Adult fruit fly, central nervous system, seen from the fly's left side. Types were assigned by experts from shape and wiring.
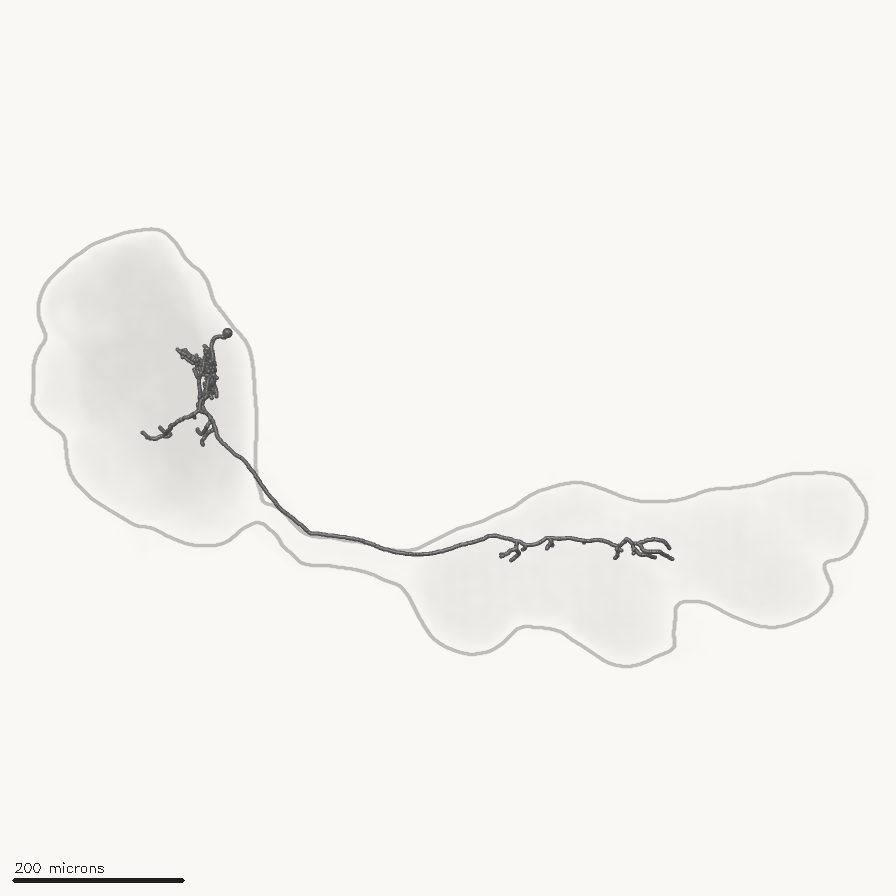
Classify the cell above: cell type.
DNpe014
